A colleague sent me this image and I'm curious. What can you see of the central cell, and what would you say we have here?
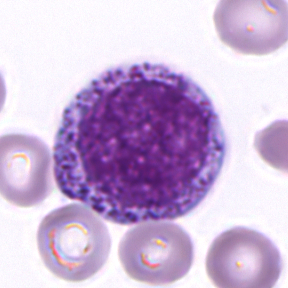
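Most of this cell is nucleus, with only a narrow rim of cytoplasm left over, and that rim runs wider on the left than on the right. The cytoplasm's packed with coarse dark purple granules, and there are no vacuoles in it. It's a myelocyte.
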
